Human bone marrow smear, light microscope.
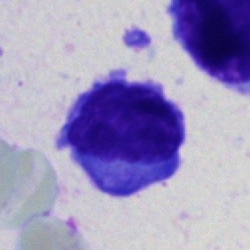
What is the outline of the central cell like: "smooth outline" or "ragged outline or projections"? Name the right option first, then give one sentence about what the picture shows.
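Ragged outline or projections. Small bleb-like projections stand out from the upper edge of the cell.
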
